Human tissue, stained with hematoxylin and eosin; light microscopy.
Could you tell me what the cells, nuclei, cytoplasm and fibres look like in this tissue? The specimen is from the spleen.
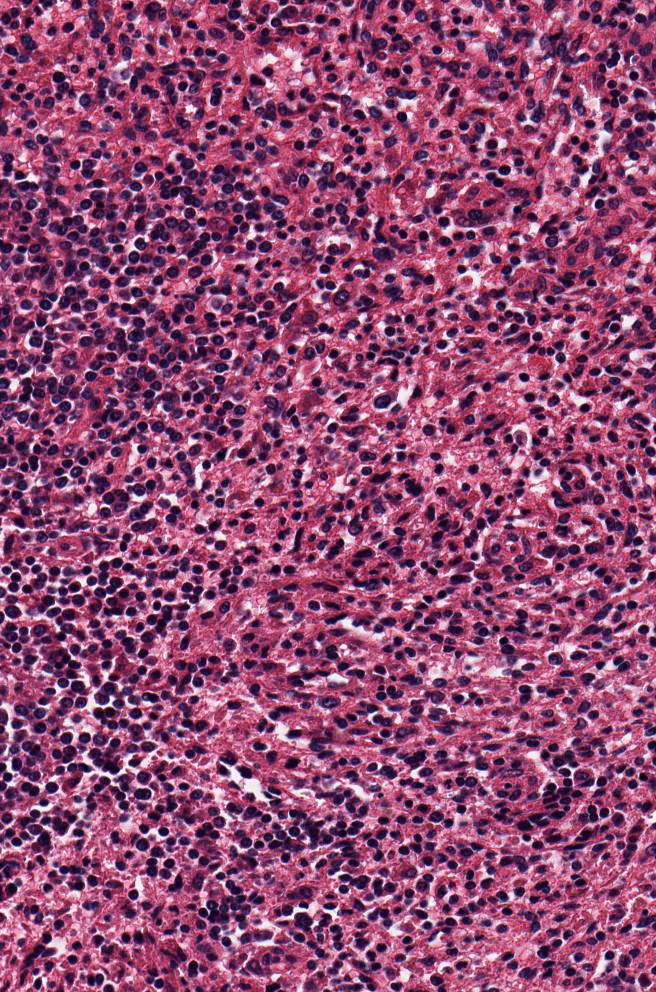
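First, the whole field: a diffuse, densely cellular sheet without glands or epithelium. Next, small round dark nuclei with scant cytoplasm, like those of lymphocytes, pack most densely along the left side. Then centre and right: oval to elongated paler nuclei in a swirling, streaming arrangement. Finally, the cells with elongated nuclei have pink cytoplasm.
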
